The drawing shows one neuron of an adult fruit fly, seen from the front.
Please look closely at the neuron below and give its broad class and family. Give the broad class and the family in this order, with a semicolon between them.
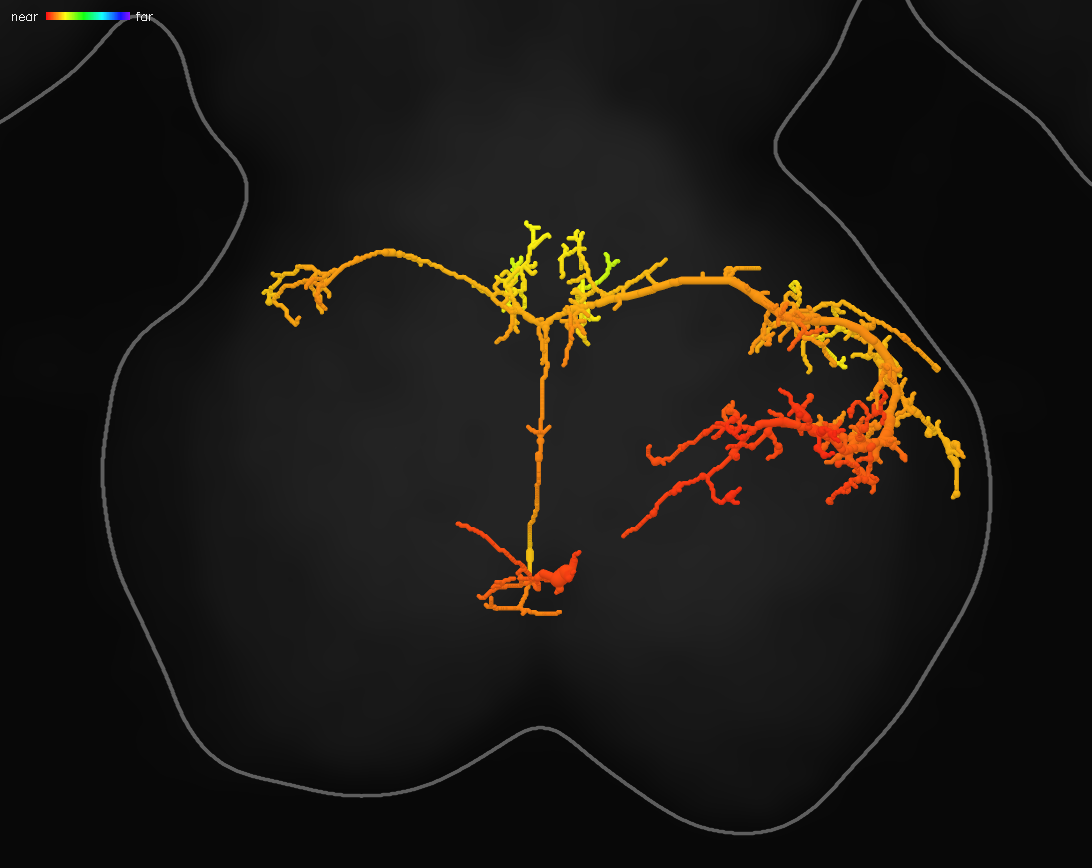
nerve-cord intrinsic neuron; hemilineage 02A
